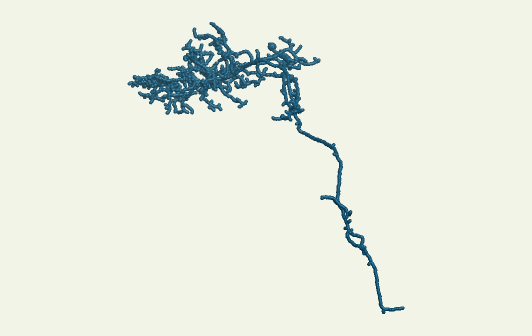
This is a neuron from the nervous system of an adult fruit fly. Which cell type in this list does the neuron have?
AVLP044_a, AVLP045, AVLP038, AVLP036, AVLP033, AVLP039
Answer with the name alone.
AVLP039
